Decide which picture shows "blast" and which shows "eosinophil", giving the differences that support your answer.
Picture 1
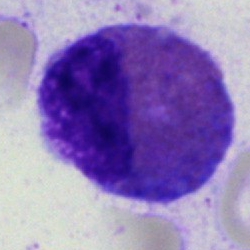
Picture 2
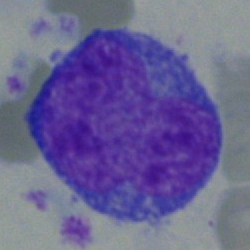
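Picture 1 shows an eosinophil, and picture 2 shows a blast. In outline, the eosinophil is round to slightly oval with a smooth edge and no projections or blebs, whereas the blast is roughly round with a few slightly flattened edges. The eosinophil stains unevenly, its left part darker than its right and marked by coarse dark clumps; the blast's chromatin, by contrast, is finely stippled and lacy rather than coarsely clumped.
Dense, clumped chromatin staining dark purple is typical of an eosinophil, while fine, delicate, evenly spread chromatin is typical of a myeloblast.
In the blast the nucleus fills most of the cell and has a broad indentation on its upper right side.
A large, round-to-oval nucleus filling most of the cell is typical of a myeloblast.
The blast's cytoplasm is deep blue and widest at the upper right, where the nucleus is indented. The eosinophil shows no clear vacuoles, and pale red cells lie at the edges of its picture without overlapping it.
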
